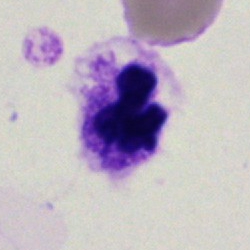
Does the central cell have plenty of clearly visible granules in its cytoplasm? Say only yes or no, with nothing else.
Yes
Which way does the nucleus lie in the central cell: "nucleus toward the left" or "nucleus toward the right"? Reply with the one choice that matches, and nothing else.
Nucleus toward the right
